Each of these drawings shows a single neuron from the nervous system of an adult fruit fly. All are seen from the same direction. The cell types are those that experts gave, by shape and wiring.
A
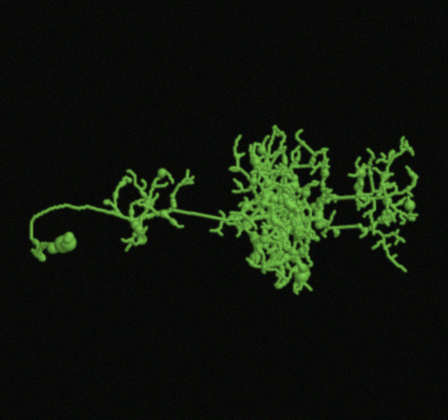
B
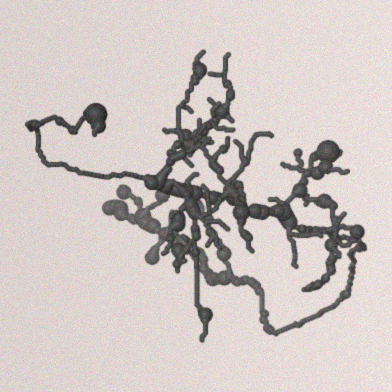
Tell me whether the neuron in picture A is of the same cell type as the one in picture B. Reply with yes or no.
no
